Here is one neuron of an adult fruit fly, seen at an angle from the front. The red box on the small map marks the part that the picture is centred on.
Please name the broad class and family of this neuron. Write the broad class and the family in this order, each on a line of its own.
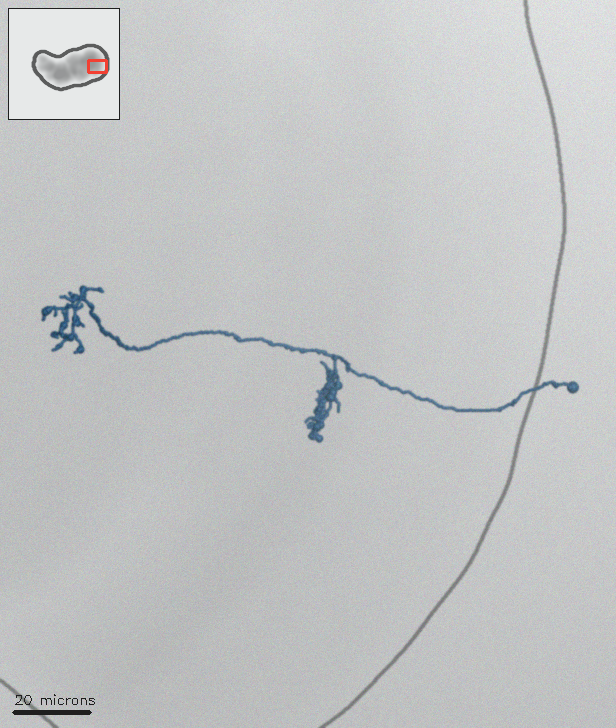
optic-lobe intrinsic neuron
Tm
